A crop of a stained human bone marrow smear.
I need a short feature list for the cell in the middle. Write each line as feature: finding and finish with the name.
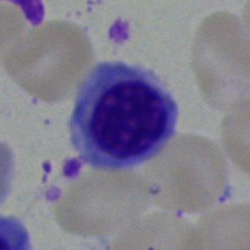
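Outline: roughly round, smooth edge
Nucleus: off-centre toward the right
Cytoplasm: blue, widest band on the left
Chromatin: dense, dark purple, small paler spots scattered through it
Name: erythroblast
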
